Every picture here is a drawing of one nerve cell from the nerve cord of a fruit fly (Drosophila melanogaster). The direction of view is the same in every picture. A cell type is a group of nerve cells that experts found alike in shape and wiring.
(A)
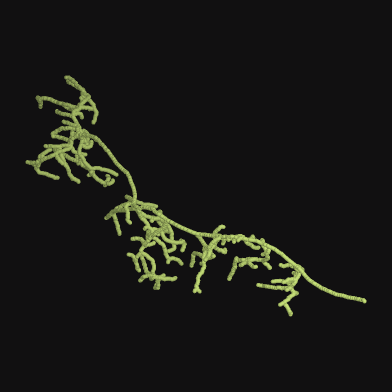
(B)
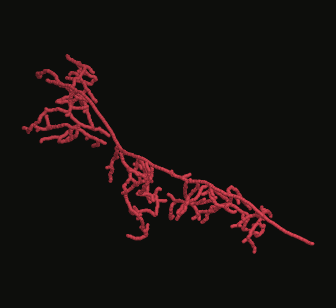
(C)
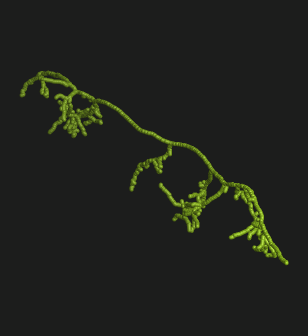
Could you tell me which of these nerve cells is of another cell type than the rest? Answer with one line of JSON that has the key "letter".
{"letter": "C"}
